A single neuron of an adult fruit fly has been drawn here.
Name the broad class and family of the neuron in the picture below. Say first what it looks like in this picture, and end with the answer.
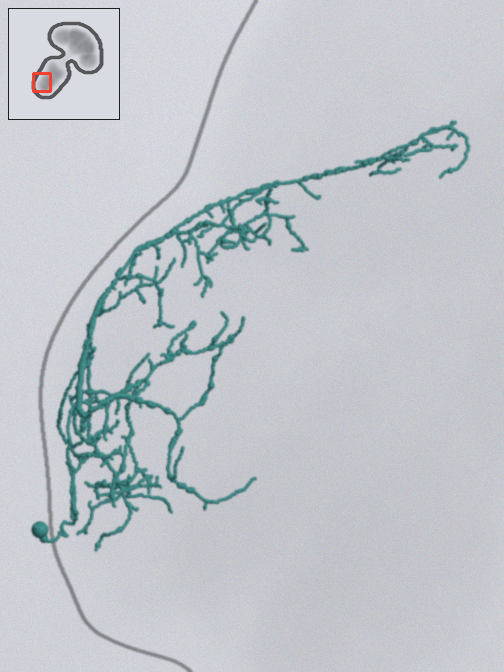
It is in the nerve cord and does not reach the brain. The cell body is at the lower left of the picture. Dozens of branch ends can be seen. This is a nerve-cord intrinsic neuron. The family is hemilineage 13A.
